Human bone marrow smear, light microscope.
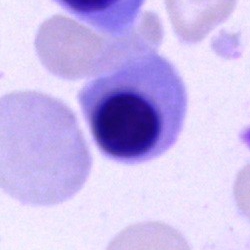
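Erythroblast in the middle of a stained bone marrow smear. Its nucleus sits off-centre toward the lower left, with dense chromatin staining deep purple throughout. The blue cytoplasm, I see, forms its widest band on the upper right of the nucleus. As for the outline, it is smooth, though a blunt corner shows on the left side.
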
